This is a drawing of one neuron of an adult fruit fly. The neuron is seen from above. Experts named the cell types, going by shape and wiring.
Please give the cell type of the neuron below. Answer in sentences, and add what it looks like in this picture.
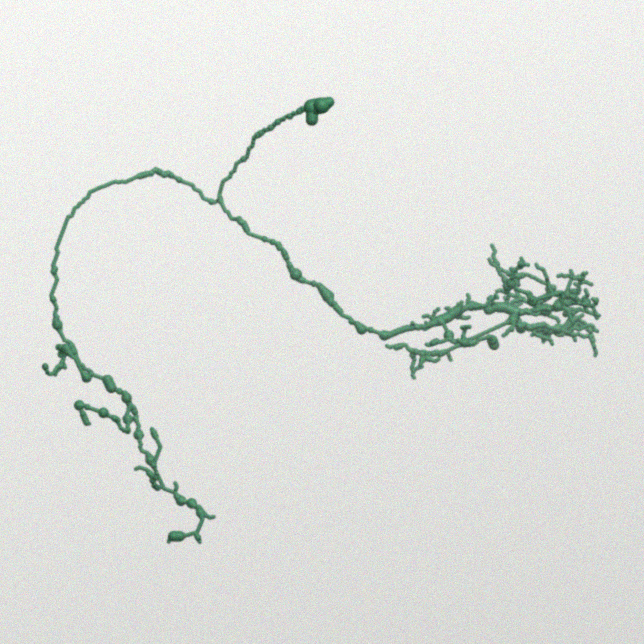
Its cell type is LC21. This is a visual projection neuron. The cell body can be seen at the top of the picture. The picture shows dozens of branch ends.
